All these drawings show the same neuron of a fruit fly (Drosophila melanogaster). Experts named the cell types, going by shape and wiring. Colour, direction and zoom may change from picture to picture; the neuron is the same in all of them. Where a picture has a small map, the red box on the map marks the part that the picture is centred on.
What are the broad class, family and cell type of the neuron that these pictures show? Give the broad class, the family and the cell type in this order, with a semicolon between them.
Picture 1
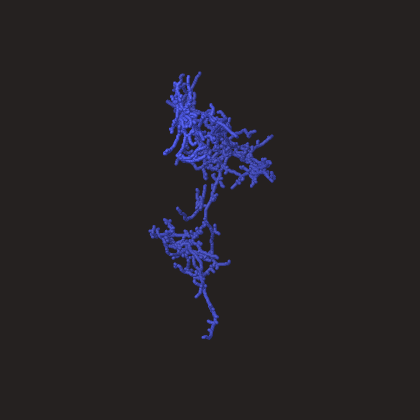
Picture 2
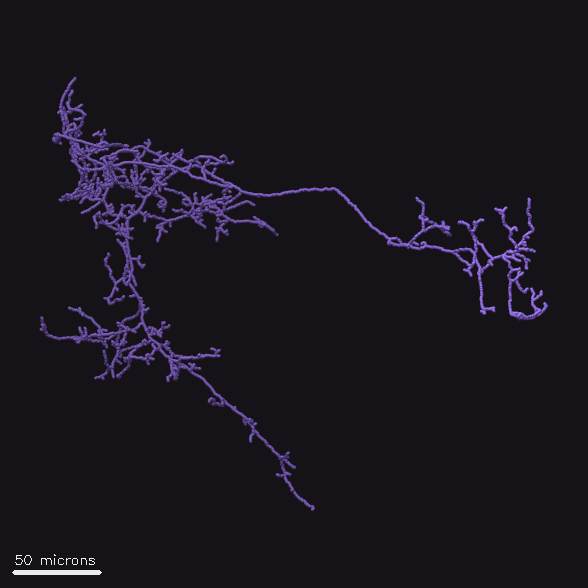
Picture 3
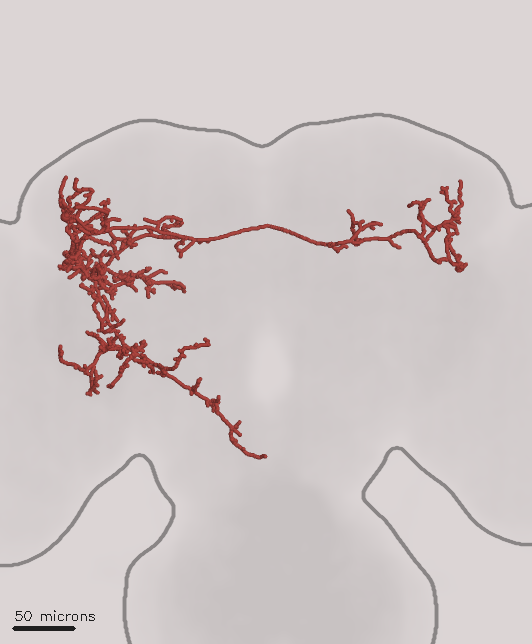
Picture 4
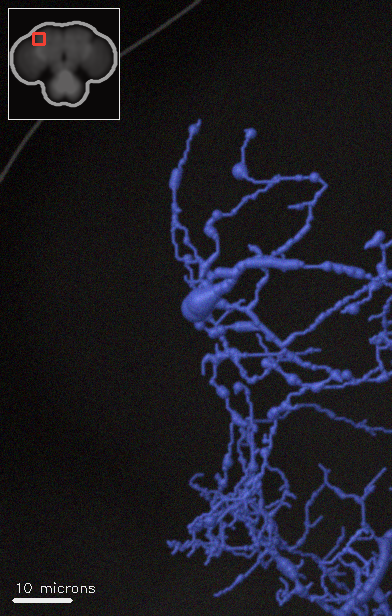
central-brain intrinsic neuron; hemilineage VLPd1; AVLP035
